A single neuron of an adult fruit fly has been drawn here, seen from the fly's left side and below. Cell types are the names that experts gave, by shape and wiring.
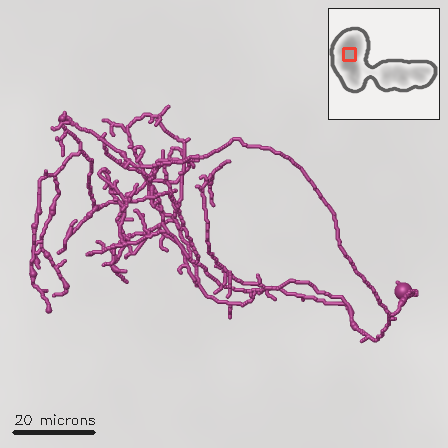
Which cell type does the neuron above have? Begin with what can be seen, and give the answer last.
By the scale bar it is about 100 microns wide in this view. Dozens of branch ends can be seen. This is a central-brain intrinsic neuron. It is of cell type SLP369.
